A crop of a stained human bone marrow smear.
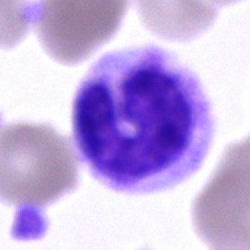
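Band neutrophil, the central cell in a stained human bone marrow smear under the light microscope. See how its outline is round, and how the nucleus is folded, with a small pale cleft near its centre. The chromatin stains dark purple and looks dense and clumped, while the cytoplasm is pale lilac.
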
